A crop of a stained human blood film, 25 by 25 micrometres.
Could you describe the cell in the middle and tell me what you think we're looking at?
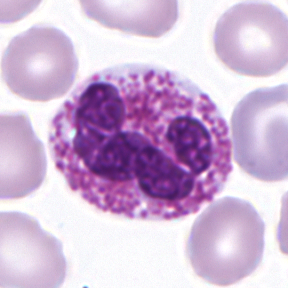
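Look at the cytoplasm: it's packed with lots of coarse reddish-pink granules, round and fairly even in size. The outline is smooth and roundish. No nucleoli show in the nucleus. That one's an eosinophil.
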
